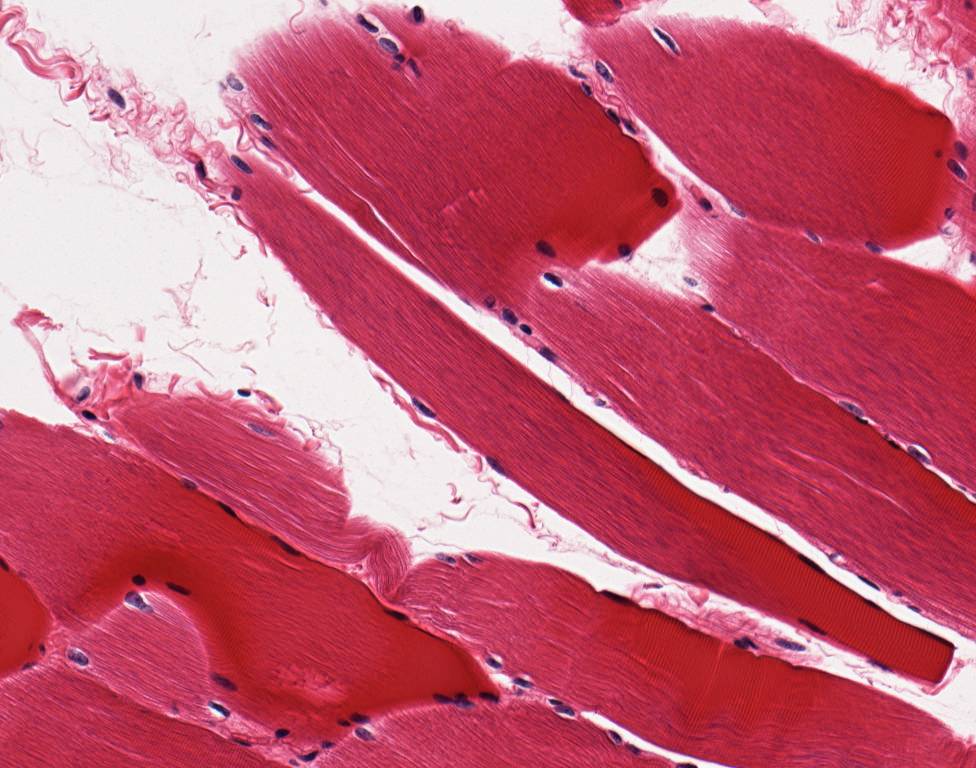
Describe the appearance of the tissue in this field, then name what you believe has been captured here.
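The muscle fibres are separate and unbranched; no fibre joins another. Their cytoplasm stains strongly pink-red with fine longitudinal lines; the long lower-right fibre shows fine transverse cross-striations. Flattened, dark nuclei lie at the fibre edges, not within the fibres. This is skeletal muscle.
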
